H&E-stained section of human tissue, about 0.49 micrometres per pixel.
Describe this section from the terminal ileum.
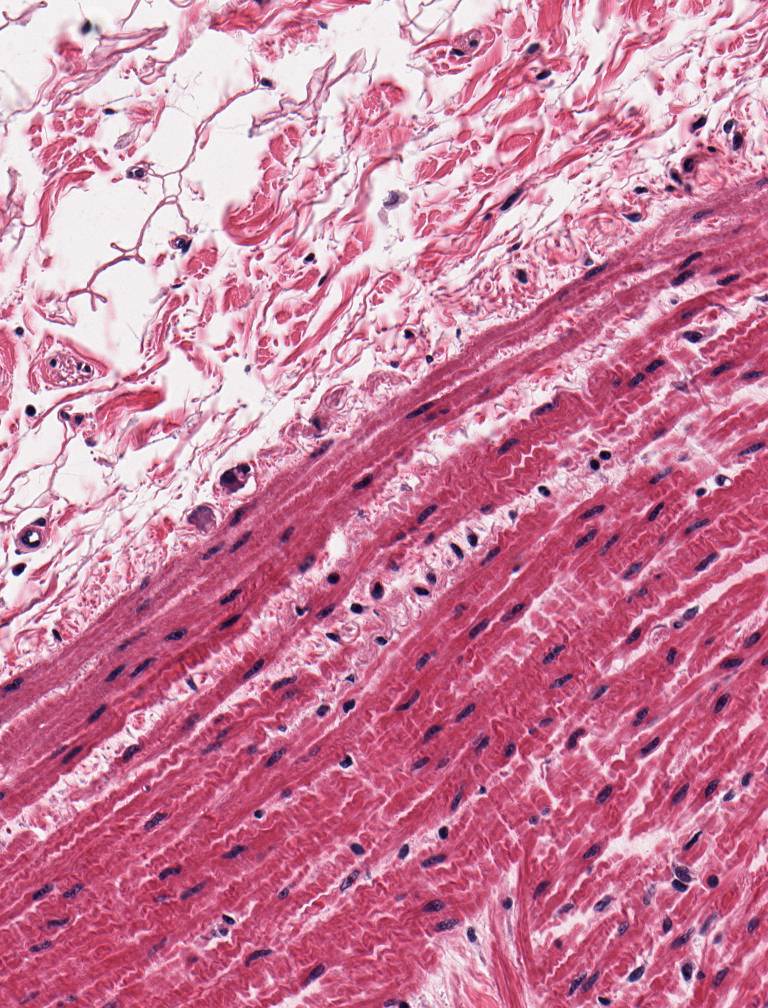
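Densely packed muscle fibres in lower right; loose connective tissue upper left. Fibres parallel, running diagonally from lower left to upper right. Each has a single central, elongated oval nucleus along the fibre axis. Mid-field, many fibres show a wavy, undulating outline.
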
